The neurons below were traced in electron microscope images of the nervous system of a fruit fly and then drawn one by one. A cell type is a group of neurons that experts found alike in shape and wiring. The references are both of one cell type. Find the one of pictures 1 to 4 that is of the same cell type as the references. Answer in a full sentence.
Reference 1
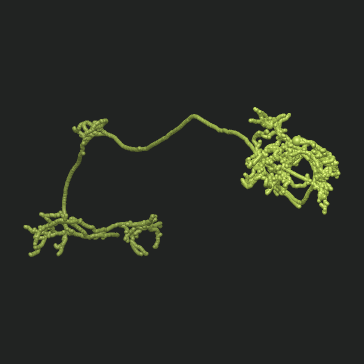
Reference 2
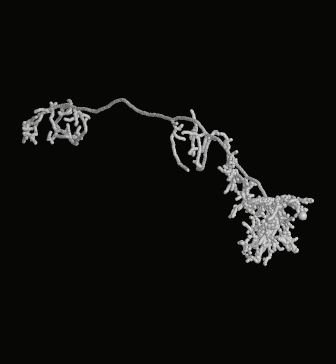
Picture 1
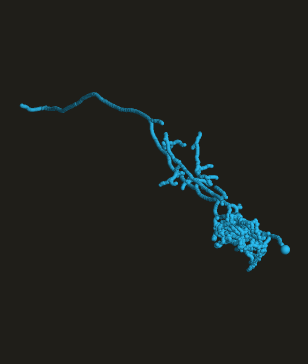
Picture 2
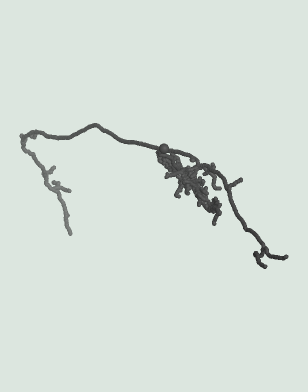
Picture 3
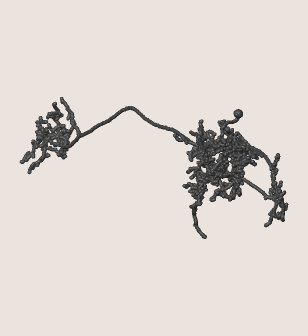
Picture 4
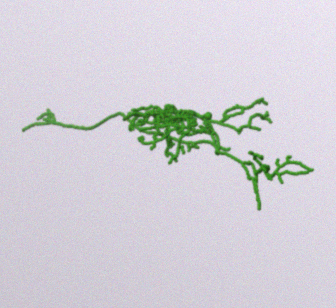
Picture 3 shows a neuron of the same cell type.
